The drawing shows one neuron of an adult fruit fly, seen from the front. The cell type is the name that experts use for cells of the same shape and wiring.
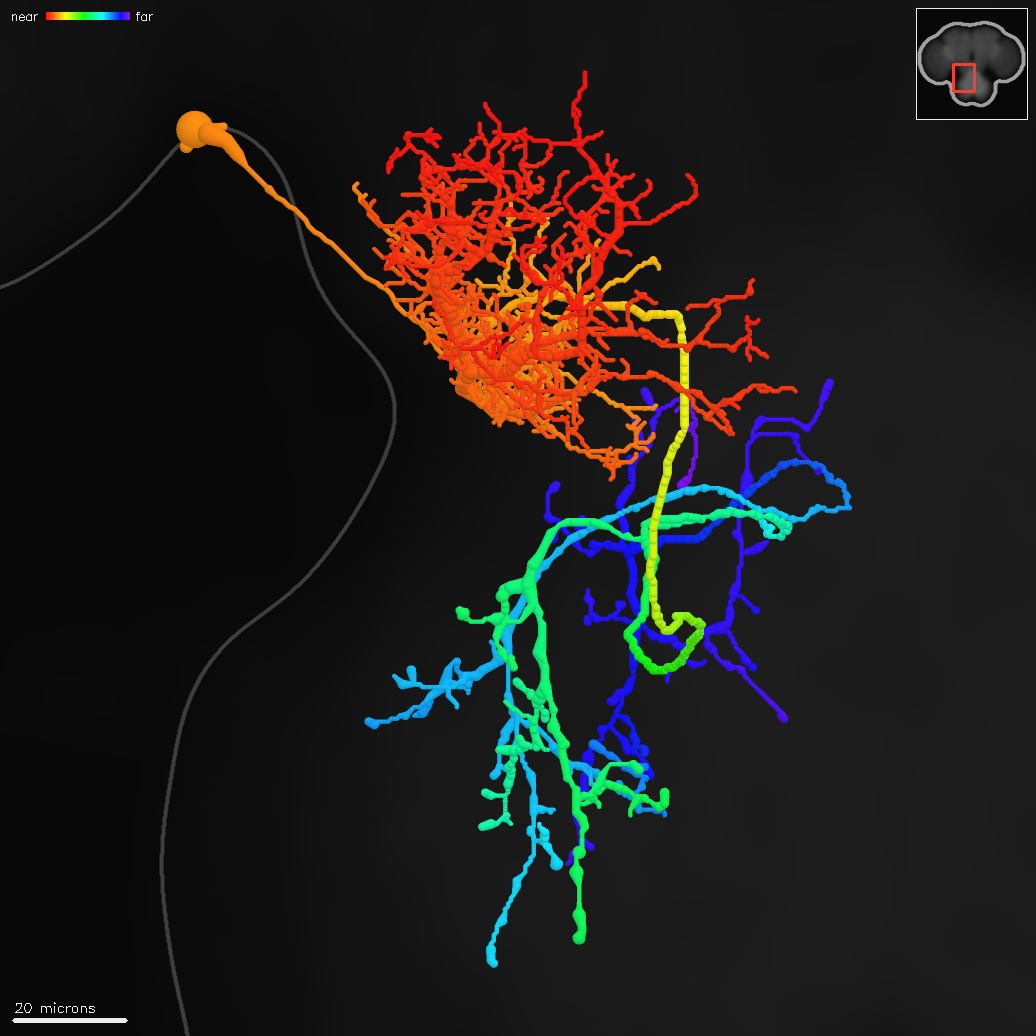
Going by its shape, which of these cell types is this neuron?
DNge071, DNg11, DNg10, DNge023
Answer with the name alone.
DNge023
